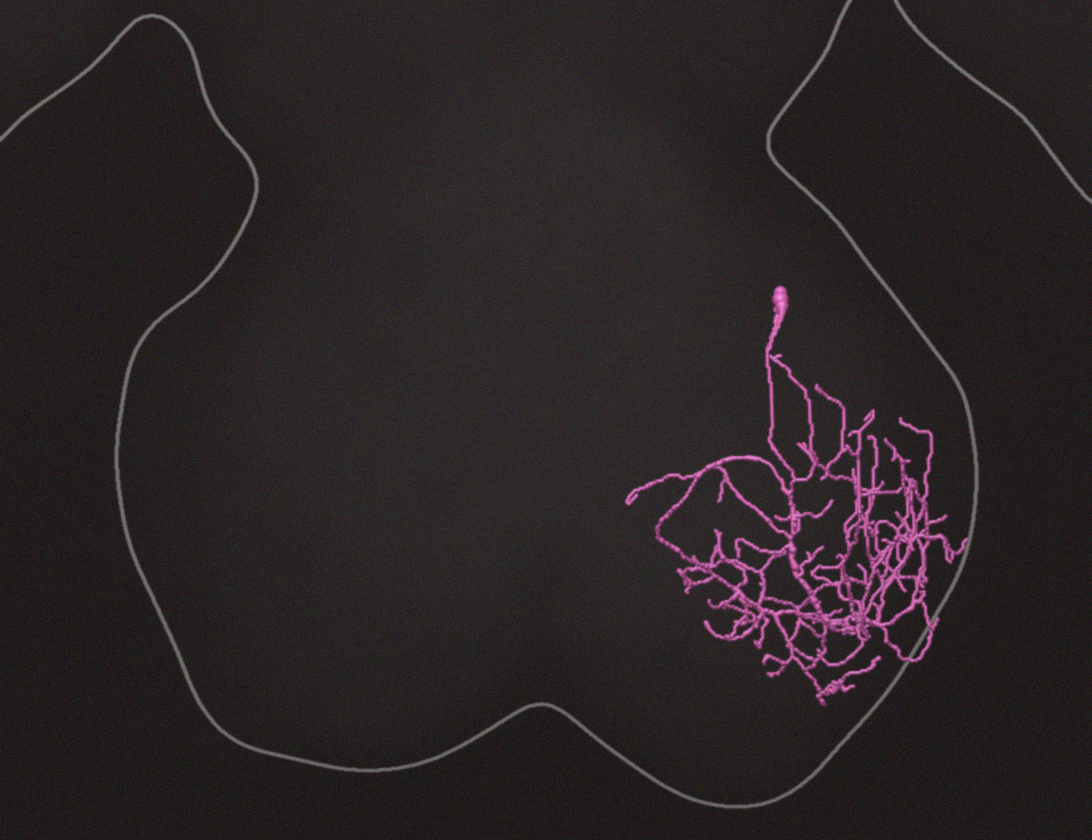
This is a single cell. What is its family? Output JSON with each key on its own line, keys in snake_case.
{
 "family": "hemilineage 09A"
}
